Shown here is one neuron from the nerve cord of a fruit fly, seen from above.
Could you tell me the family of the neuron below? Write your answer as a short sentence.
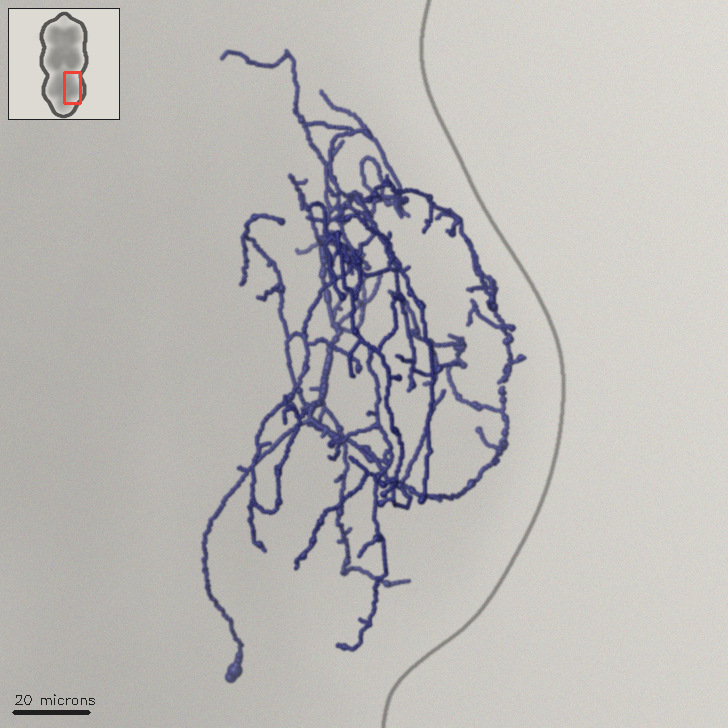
The family is hemilineage 04B.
